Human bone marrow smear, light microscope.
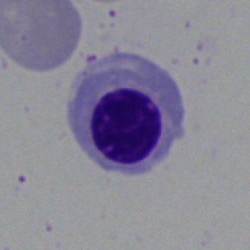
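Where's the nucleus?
Off-centre, toward the lower part of the cell, and the rim of cytoplasm is widest above it.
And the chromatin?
Dense, staining dark purple.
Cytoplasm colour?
Pale greyish-blue.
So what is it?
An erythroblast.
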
